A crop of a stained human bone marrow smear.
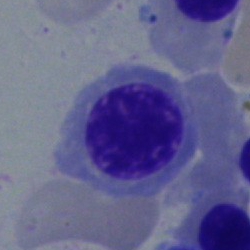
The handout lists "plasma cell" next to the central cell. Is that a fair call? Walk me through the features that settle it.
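A moderate rim of pale greyish-blue cytoplasm encloses the nucleus on all sides, broader on the left than on the right. This pale greyish-blue tone speaks for erythroblast and against plasma cell.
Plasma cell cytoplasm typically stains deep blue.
Neither granules nor vacuoles are present in the cytoplasm. The cell outline is slightly irregular and angular, not smoothly round. On this weighing, plasma cell does not fit; the cell is an erythroblast.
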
